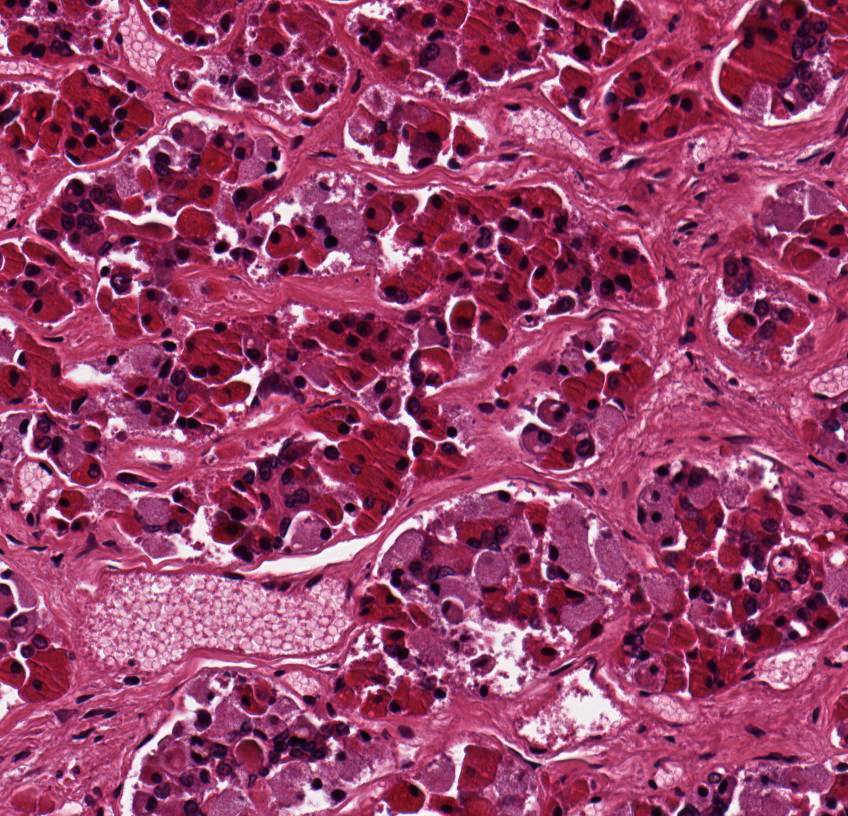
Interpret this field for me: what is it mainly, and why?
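This field shows the pars distalis of the pituitary. Its cells lie in rounded nests and clusters, parted by bands of fibrous tissue. Many are polygonal, with abundant deep red, granular cytoplasm and round, dark nuclei, mostly one per cell. The nests contain no gland lumens or colloid.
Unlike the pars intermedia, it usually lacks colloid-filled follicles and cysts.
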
